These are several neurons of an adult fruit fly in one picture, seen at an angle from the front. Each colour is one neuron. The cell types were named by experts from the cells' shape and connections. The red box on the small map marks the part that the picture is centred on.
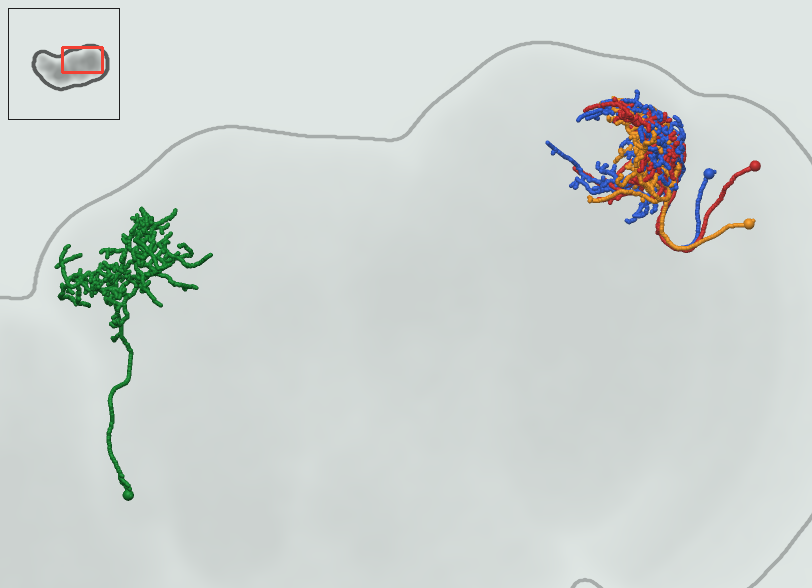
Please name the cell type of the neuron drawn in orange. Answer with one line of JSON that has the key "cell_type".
{"cell_type": "LHAV5c1"}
